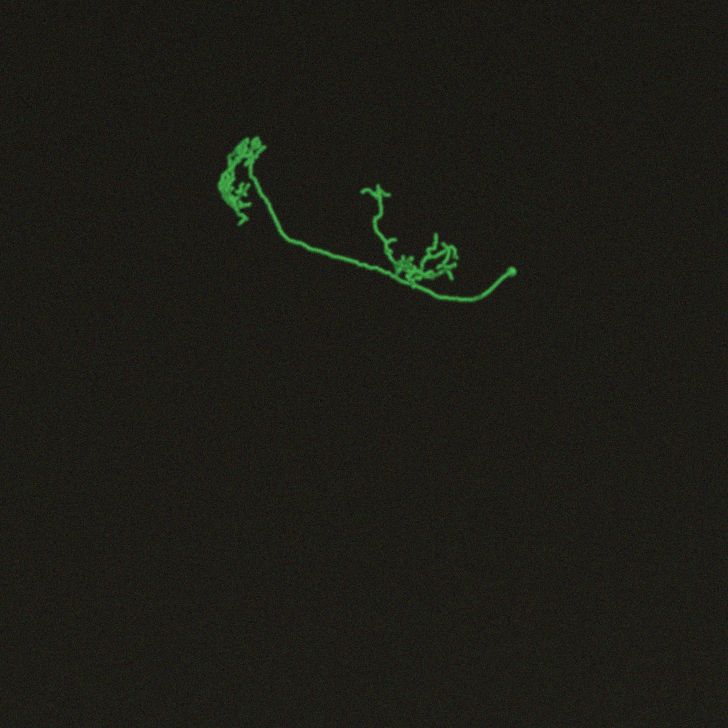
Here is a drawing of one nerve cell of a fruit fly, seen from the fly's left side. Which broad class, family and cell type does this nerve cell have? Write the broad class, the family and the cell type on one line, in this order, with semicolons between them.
central-brain intrinsic neuron; hemilineage DL1_ventral; AOTU060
